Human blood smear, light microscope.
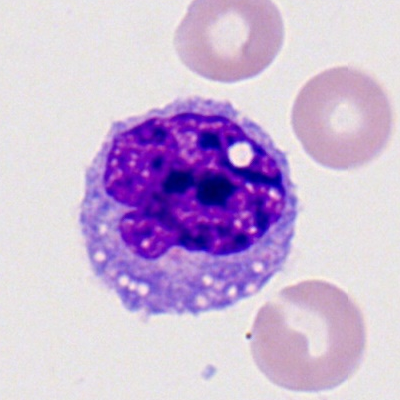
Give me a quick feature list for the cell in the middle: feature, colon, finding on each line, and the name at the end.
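Outline: roughly round, edge slightly ruffled and irregular
Nucleus: irregular, folded outline with indentations
Clear spot: one, round, over the upper right of the nucleus
Cytoplasm: pale greyish-lilac blue
Cell: monocyte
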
